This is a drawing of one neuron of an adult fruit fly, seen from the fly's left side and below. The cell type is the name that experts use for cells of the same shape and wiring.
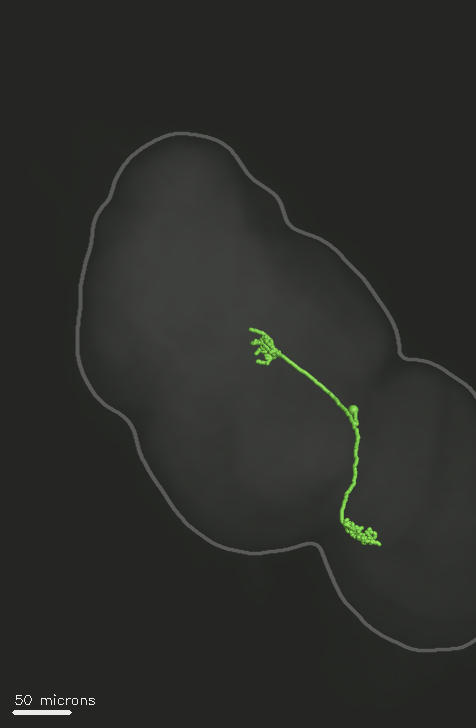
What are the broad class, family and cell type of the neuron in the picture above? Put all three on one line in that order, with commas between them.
visual projection neuron, hemilineage VPNd2, LC10d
